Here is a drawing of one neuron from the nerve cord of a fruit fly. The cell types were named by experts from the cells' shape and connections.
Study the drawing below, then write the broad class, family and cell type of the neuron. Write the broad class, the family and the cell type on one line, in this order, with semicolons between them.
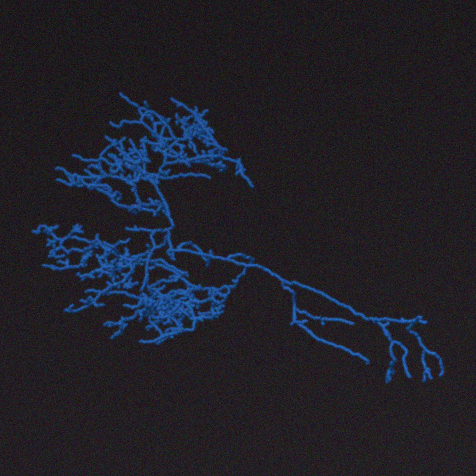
nerve-cord intrinsic neuron; hemilineage 06B; IN06B020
